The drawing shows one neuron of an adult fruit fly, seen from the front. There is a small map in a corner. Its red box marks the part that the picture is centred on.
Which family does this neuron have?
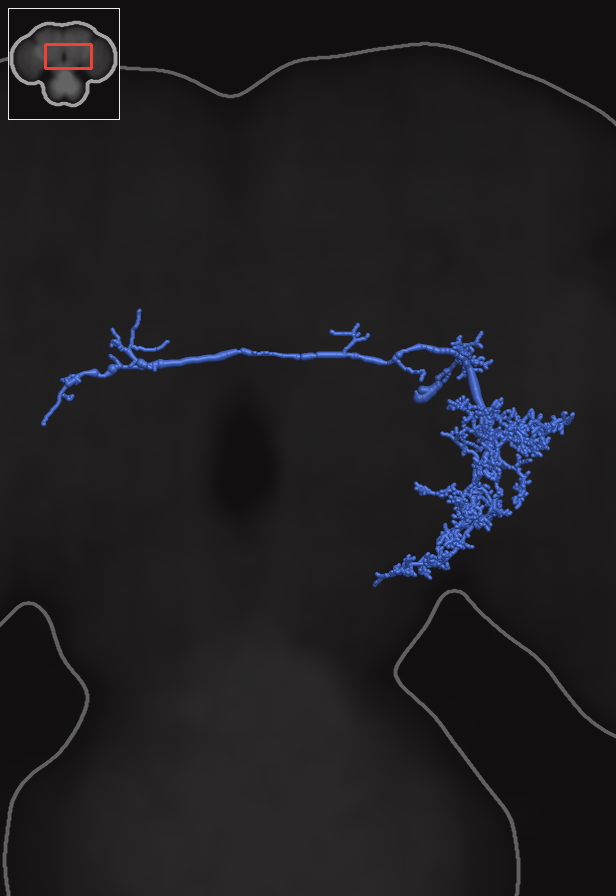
hemilineage VLPl&p2_posterior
